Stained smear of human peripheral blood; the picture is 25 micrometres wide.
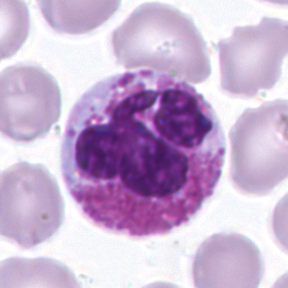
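Eosinophil, the nucleated cell at the centre, about 14 micrometres across. Chromatin, first: dark purple and coarsely clumped. Cytoplasm, next: many coarse reddish-purple granules, most densely packed in the lower part of the cell. Nuclear lobes, last: their outlines left clearly visible by the granules.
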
